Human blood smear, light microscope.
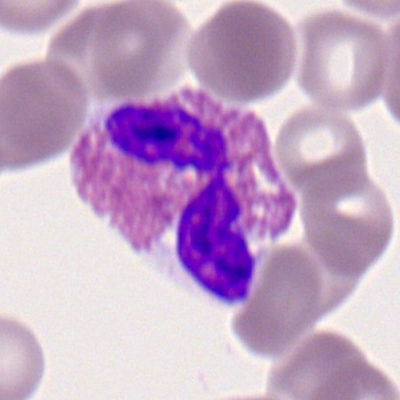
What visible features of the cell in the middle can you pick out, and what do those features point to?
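Two lobes make up the nucleus, one at the upper left and the other lower down toward the lower right, and neither shows a nucleolus. The outline's irregular rather than smoothly round. It's an eosinophil.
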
